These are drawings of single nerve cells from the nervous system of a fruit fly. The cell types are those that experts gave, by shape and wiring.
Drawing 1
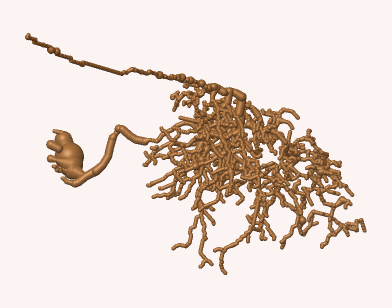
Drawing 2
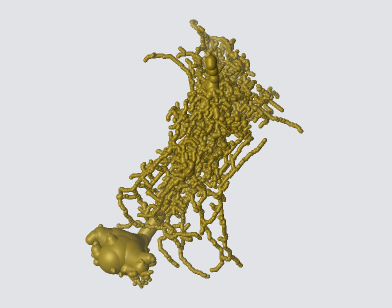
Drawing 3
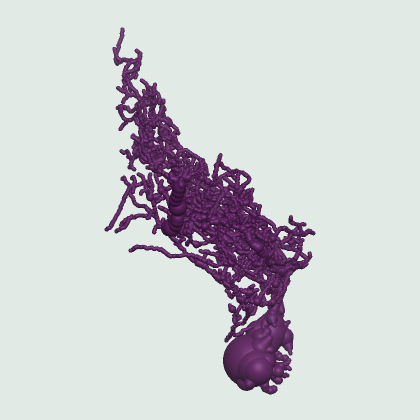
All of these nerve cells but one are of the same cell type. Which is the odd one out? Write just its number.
1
